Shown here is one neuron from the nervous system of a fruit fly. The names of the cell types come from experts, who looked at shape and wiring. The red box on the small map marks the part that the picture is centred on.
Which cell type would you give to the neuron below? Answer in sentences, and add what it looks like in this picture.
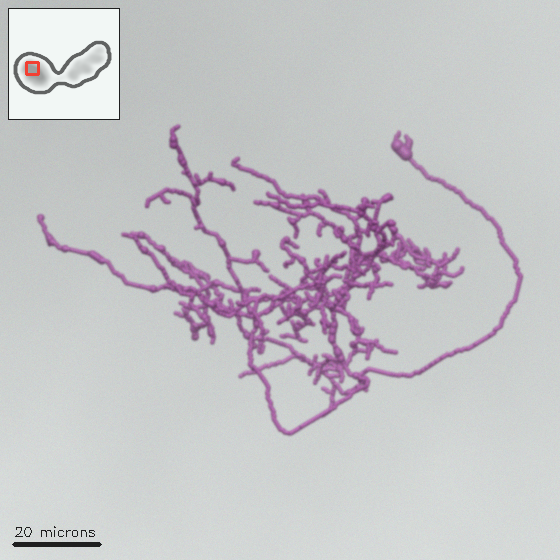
It is of cell type PLP084. Its broad class is central-brain intrinsic neuron. The cell body is at the upper right of the picture. From left to right in the picture it spans about 110 microns. Dozens of branch ends can be seen.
